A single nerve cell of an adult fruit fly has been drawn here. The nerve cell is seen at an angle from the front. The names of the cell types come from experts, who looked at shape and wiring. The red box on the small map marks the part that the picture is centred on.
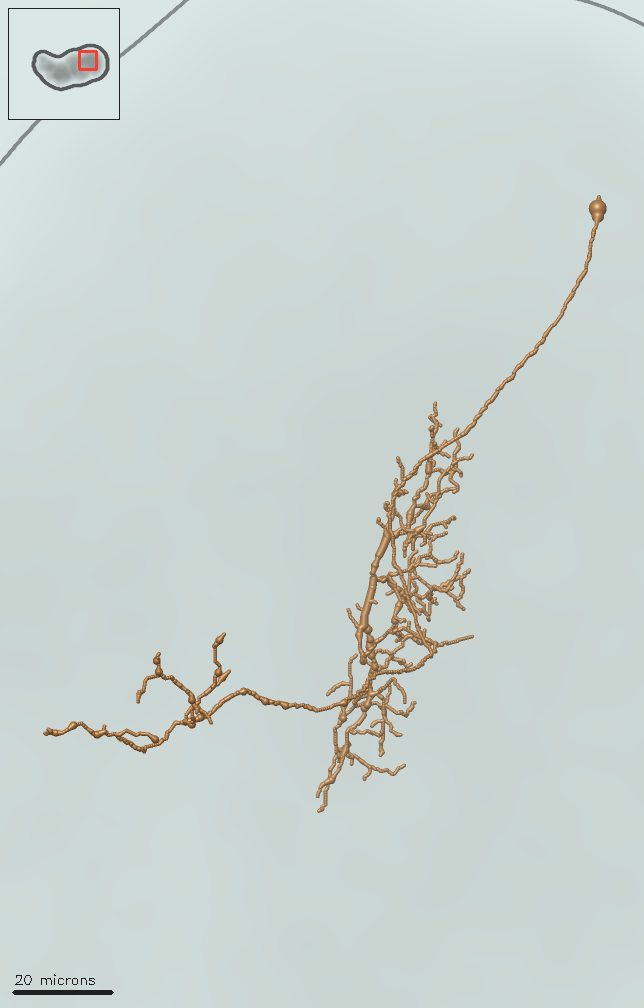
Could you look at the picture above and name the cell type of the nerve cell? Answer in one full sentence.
In terms of cell type, the nerve cell is LC22.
